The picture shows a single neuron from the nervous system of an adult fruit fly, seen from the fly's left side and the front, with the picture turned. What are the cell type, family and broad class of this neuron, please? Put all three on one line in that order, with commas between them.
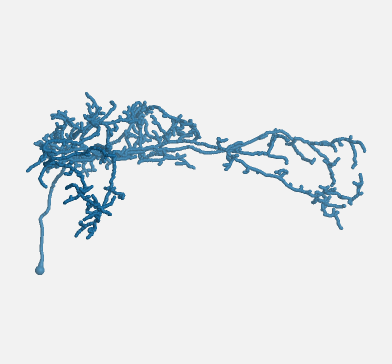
GNG342, hemilineage LB0, central-brain intrinsic neuron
